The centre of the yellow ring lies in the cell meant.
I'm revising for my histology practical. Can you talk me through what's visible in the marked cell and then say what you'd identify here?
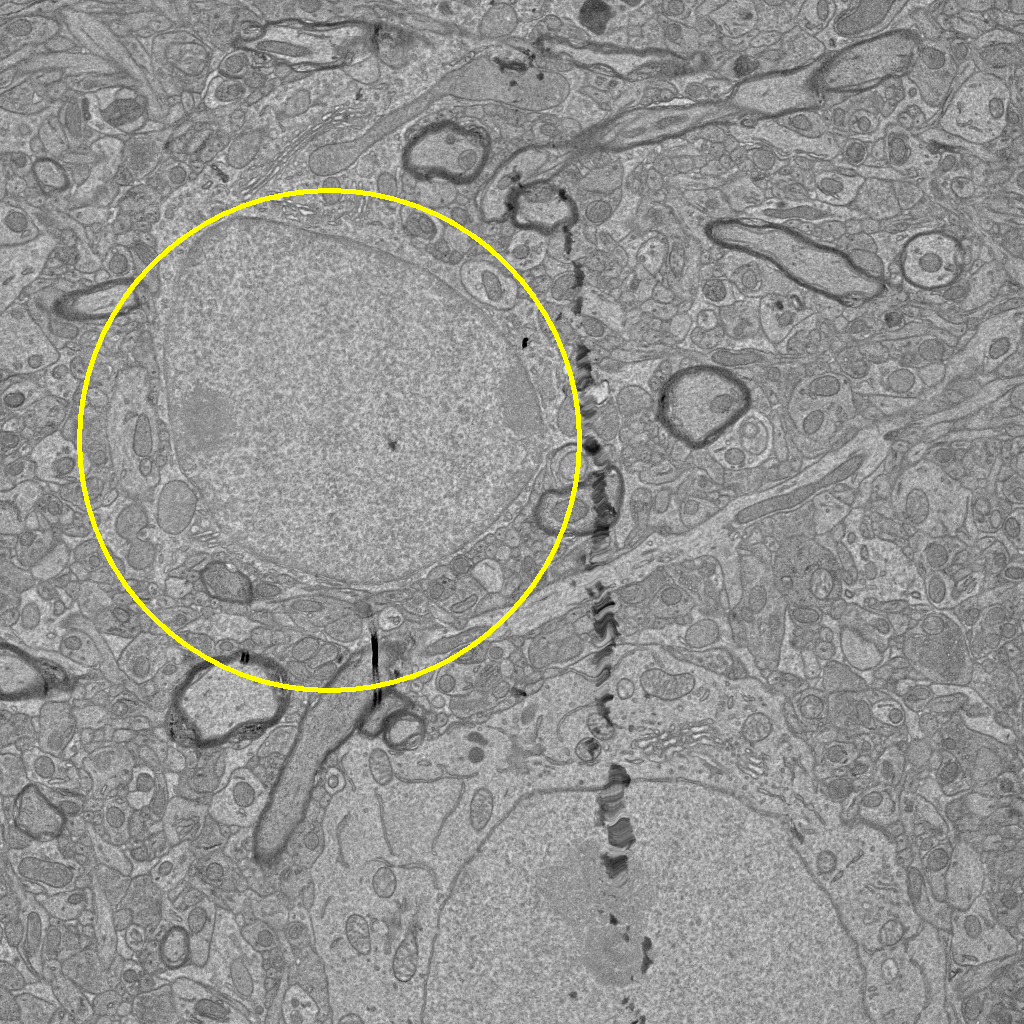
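Here the nucleus is a large oval, and its whole outline falls inside the ring. Follow the envelope round: it runs smoothly, without deep infoldings. Inside, the chromatin is finely granular and evenly spread, with no dense clumps lining the envelope. Notice two smooth, darker grey patches lying inside the nucleus against its left and right sides. You are looking at an astrocyte.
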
